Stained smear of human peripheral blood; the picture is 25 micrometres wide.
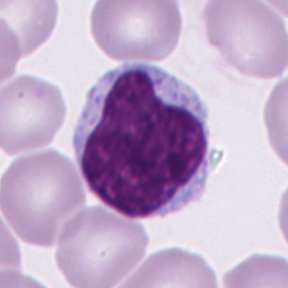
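Typical lymphocyte, central cell of a stained human peripheral blood smear. Size: about 13 micrometres across; the nucleus measures about 13 by 11 micrometres and fills about 70% of the cell's area. Nucleus: a notch is cut into its upper edge. Chromatin: dark purple and coarsely clumped, with paler streaks running through it. Cytoplasm: a narrow pale grey-blue rim around the nucleus, with a few fine purplish dots scattered in it.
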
